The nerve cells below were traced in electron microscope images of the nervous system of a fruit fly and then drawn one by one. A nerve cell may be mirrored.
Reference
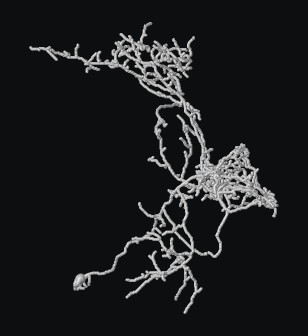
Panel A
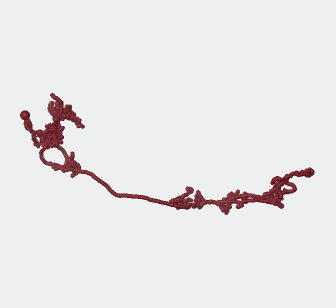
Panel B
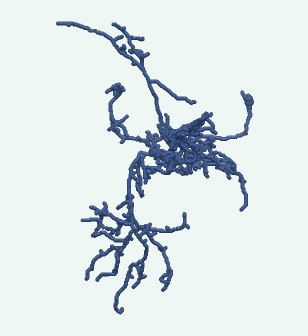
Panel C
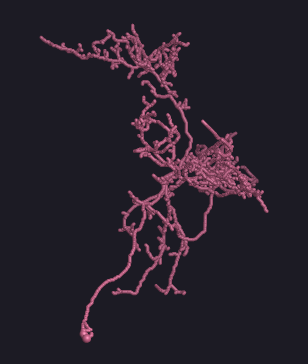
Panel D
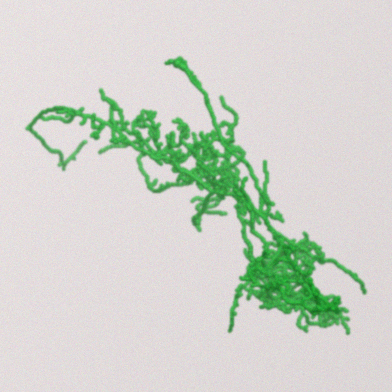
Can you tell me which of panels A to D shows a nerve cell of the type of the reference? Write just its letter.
C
